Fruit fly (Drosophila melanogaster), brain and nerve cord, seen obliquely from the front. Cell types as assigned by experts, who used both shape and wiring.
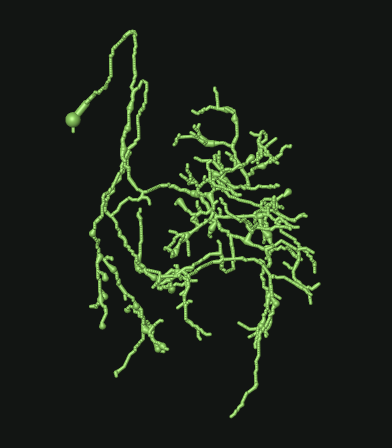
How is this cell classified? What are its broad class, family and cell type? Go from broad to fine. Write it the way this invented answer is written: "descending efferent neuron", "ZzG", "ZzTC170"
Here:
"optic-lobe intrinsic neuron", "Li", "Li13"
